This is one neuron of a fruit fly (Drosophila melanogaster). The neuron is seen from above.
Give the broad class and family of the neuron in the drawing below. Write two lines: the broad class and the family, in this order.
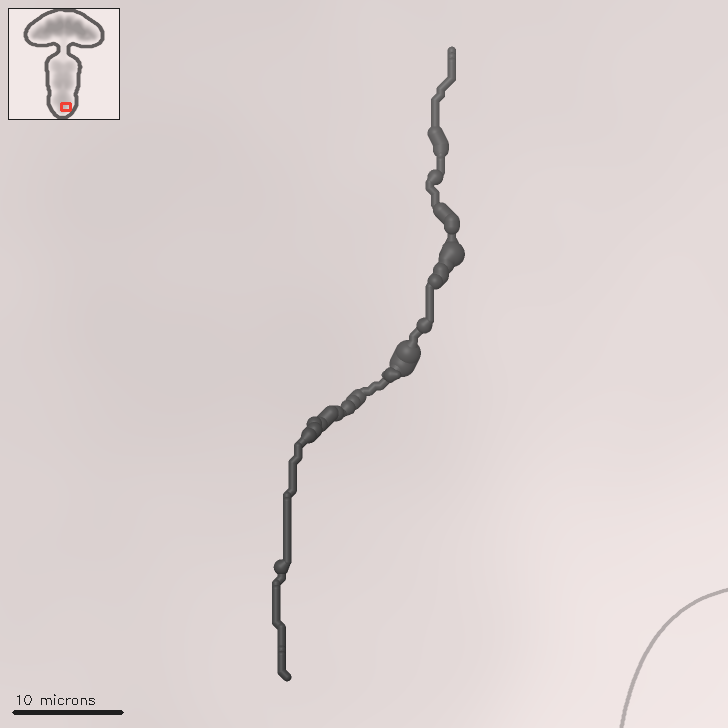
sensory neuron entering the nerve cord
class mechanosensory tactile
